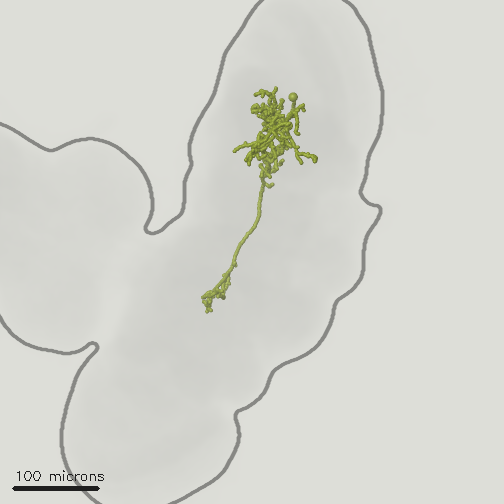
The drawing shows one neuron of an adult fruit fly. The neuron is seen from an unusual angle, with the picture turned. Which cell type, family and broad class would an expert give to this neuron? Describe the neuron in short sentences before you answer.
Its cell body lies at the top of the picture. From top to bottom in the picture it spans about 250 microns. It is of cell type PVLP205m. Its family is hemilineage SLPad1_anterior. This is a central-brain intrinsic neuron.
